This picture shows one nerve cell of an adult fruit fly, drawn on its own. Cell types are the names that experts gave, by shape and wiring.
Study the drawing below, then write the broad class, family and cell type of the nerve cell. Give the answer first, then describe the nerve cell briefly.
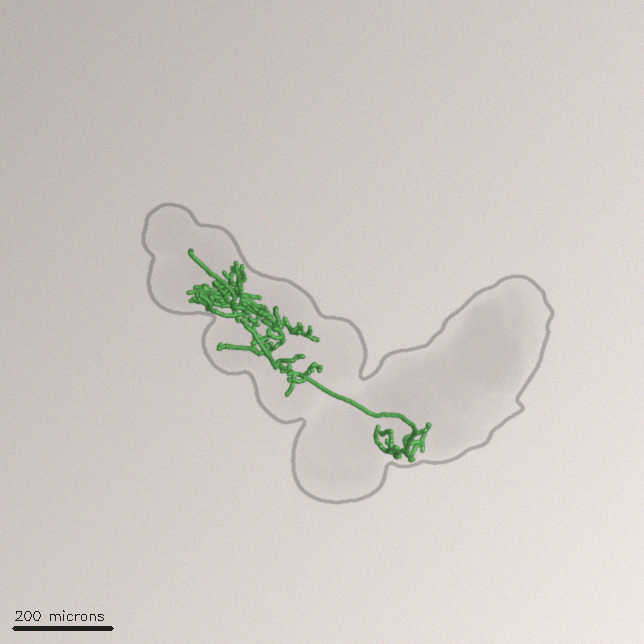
It is an ascending neuron. Its family is hemilineage 17B. It is of cell type AN17B011. By the scale bar it is about 500 microns wide in this view. As drawn here it is about as wide as it is tall.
